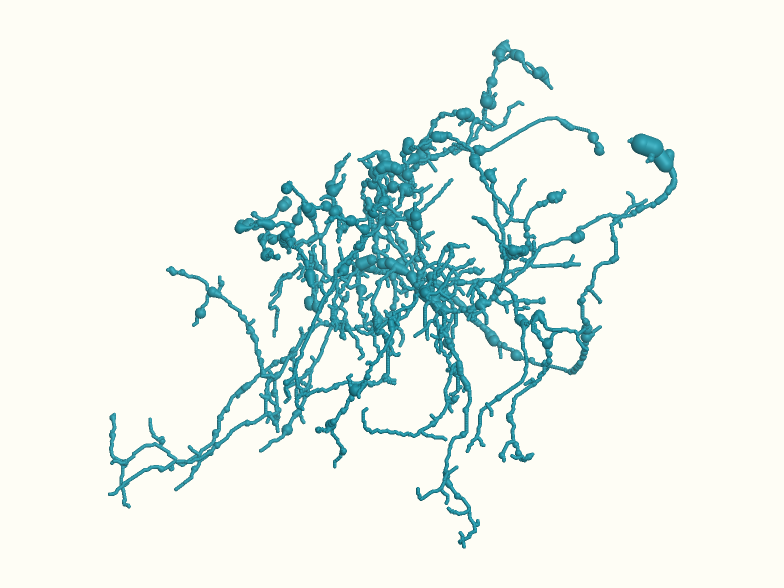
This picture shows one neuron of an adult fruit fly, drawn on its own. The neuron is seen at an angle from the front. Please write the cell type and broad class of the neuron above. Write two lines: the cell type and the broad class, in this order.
INXXX376
nerve-cord intrinsic neuron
